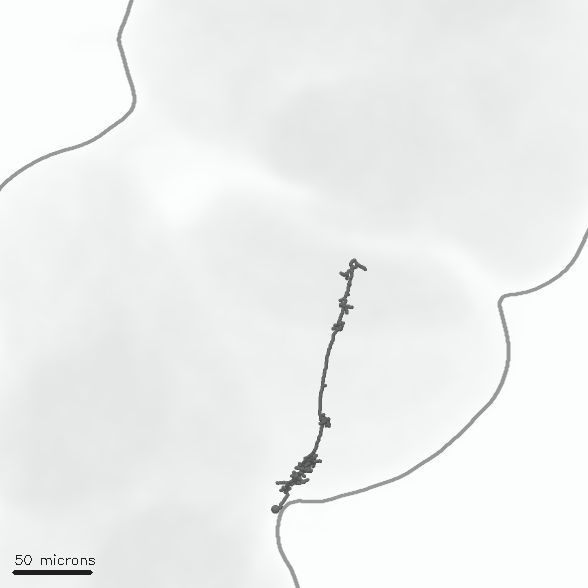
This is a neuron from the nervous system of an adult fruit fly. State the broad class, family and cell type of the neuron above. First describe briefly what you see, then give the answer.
Its cell body lies at the bottom of the picture. From top to bottom in the picture it spans about 160 microns. It is an optic-lobe intrinsic neuron. The family is TmY. The cell type is TmY5a.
